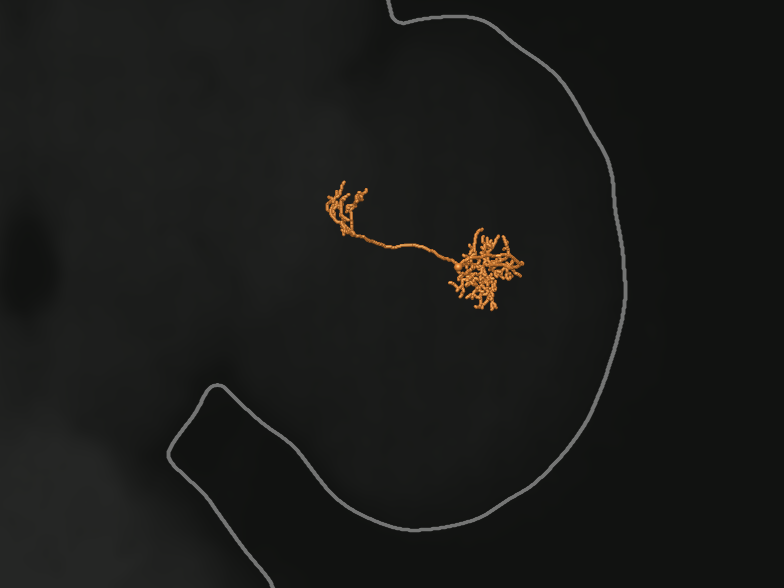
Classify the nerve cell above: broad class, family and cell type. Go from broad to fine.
optic-lobe intrinsic neuron; Tm; Tm32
